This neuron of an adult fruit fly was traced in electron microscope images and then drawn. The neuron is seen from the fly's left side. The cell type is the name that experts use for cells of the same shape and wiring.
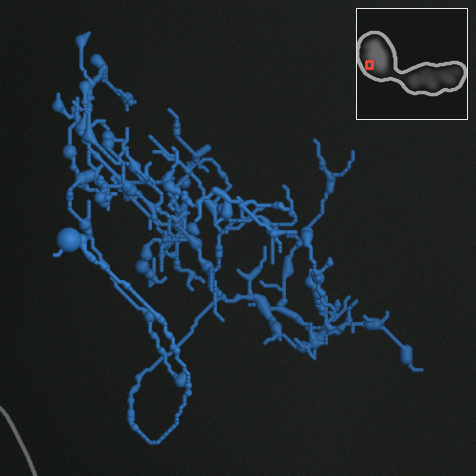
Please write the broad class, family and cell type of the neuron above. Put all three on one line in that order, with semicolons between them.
central-brain intrinsic neuron; hemilineage TRdm; GNG373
